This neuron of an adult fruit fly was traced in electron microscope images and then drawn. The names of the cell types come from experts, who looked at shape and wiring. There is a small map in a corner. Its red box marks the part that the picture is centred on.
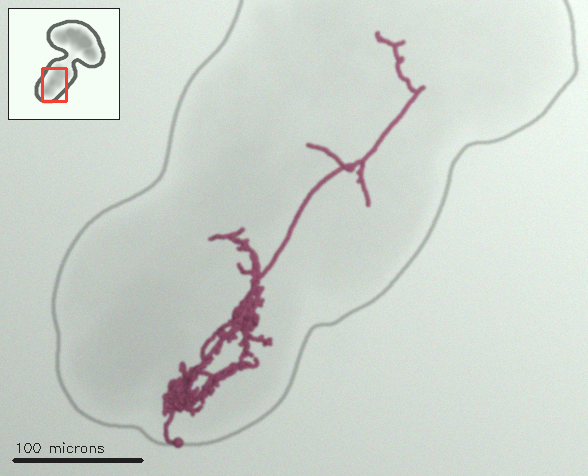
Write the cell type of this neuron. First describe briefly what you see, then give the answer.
It is in the nerve cord and does not reach the brain. From top to bottom in the picture it spans about 300 microns. It is a nerve-cord intrinsic neuron. Its cell type is IN04A002.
